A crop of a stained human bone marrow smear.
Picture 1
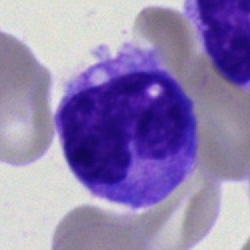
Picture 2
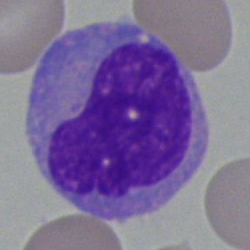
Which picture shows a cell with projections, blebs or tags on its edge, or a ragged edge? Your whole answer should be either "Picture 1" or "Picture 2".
Picture 1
